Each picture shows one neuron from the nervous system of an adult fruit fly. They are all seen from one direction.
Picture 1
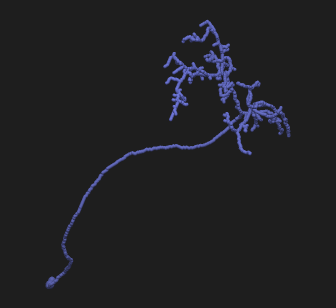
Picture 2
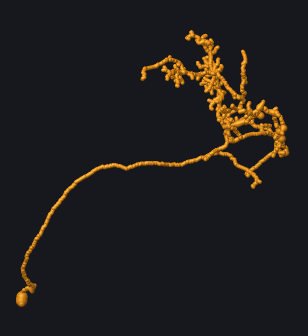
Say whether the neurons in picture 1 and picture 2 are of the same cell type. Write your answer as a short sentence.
They are of the same cell type.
